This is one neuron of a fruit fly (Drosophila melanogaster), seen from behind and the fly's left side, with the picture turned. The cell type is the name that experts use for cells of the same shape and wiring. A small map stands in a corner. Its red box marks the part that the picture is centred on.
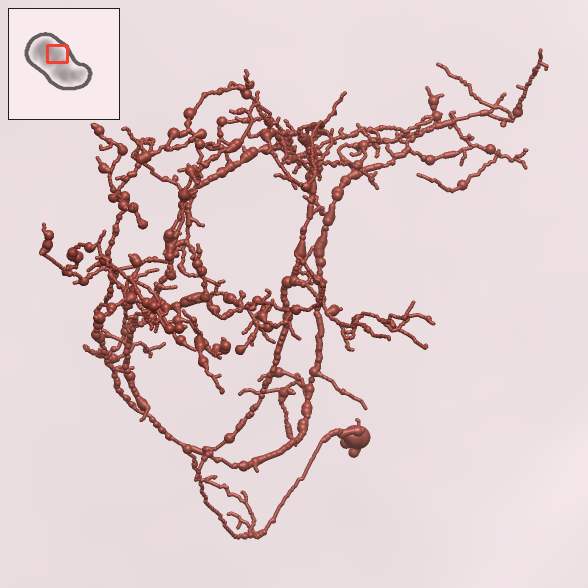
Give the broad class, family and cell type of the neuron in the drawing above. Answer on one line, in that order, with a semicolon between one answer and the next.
central-brain intrinsic neuron; hemilineage VLPl2_medial; CB3977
